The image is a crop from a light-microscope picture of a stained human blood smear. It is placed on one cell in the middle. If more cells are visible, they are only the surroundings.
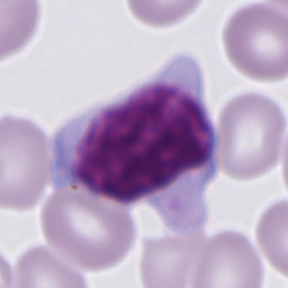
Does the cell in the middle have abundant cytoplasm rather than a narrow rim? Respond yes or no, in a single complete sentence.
No, scant cytoplasm surrounds the nucleus of this cell.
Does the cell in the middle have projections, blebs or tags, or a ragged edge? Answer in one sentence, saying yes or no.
Yes, ragged or frayed parts, or projections, blebs or tags, are present on the cell's outline.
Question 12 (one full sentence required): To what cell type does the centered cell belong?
The cell shown in the center of this light-microscope crop is a large granular lymphocyte.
